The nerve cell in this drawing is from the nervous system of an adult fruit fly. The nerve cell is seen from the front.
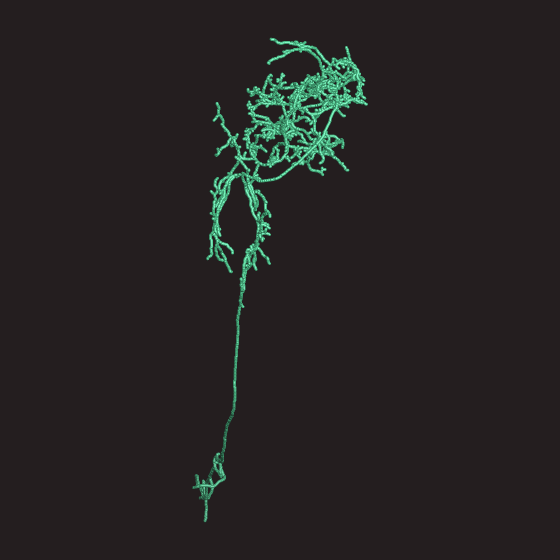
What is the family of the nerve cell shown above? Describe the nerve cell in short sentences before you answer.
The picture shows dozens of branch ends. In this view it is more than twice as tall as it is wide. Its broad class is descending neuron. The family is hemilineage DM6_central2.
